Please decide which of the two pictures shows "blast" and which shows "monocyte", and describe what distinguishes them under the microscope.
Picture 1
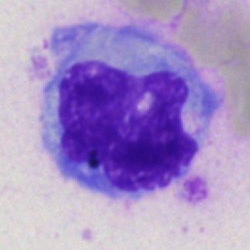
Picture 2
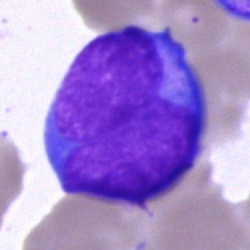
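The monocyte is in picture 1 and the blast in picture 2; let me go through how they differ. First the nucleus: in the monocyte its outline is irregular and lobulated, with several notches along the edge, while in the blast it fills most of the cell.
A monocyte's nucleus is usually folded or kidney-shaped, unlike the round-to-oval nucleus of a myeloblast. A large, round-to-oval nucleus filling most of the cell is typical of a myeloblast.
The chromatin of the blast is finely granular and evenly spread. Then the cytoplasm, which is pale greyish blue in the monocyte and deep blue in the blast.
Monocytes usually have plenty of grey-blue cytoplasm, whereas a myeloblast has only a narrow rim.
Neither cell shows granules in its cytoplasm. The monocyte's outline is roughly round, and inside its nucleus I notice a small pale spot in the upper right part and a tiny black dot at the lower left edge. The blast has a small pointed tag projecting from its bottom edge, and pale red cells lie against it above and below.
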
